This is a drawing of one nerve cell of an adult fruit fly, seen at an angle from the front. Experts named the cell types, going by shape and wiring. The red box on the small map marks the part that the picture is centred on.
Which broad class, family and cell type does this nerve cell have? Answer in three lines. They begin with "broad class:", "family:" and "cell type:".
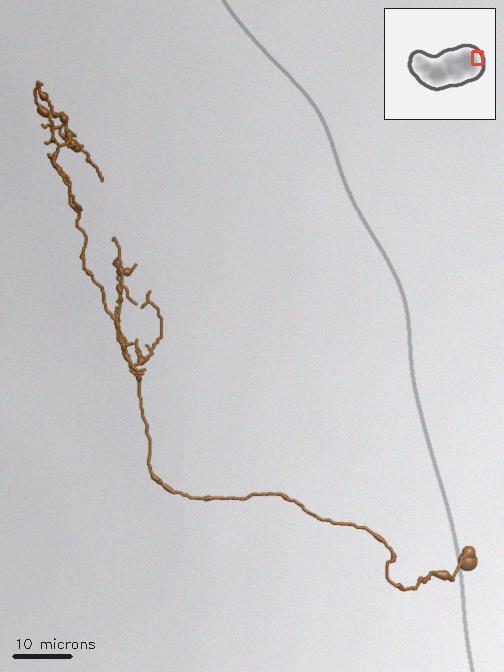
broad class: optic-lobe intrinsic neuron
family: Cm
cell type: Cm18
